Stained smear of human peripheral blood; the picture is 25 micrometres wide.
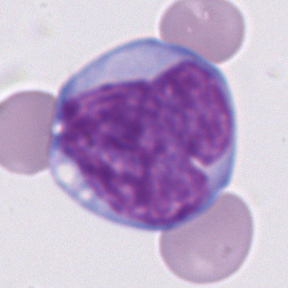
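Myeloblast: about 17 micrometres across, with a nucleus about 15 micrometres across that fills about 70% of the cell's area. Notice the narrow cleft cutting into the irregular nucleus from its right edge. Its chromatin is fine and lacy, stained purple with small paler gaps. The pale blue cytoplasm is widest above the nucleus, and a few small clear vacuoles sit in it at the lower left.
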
